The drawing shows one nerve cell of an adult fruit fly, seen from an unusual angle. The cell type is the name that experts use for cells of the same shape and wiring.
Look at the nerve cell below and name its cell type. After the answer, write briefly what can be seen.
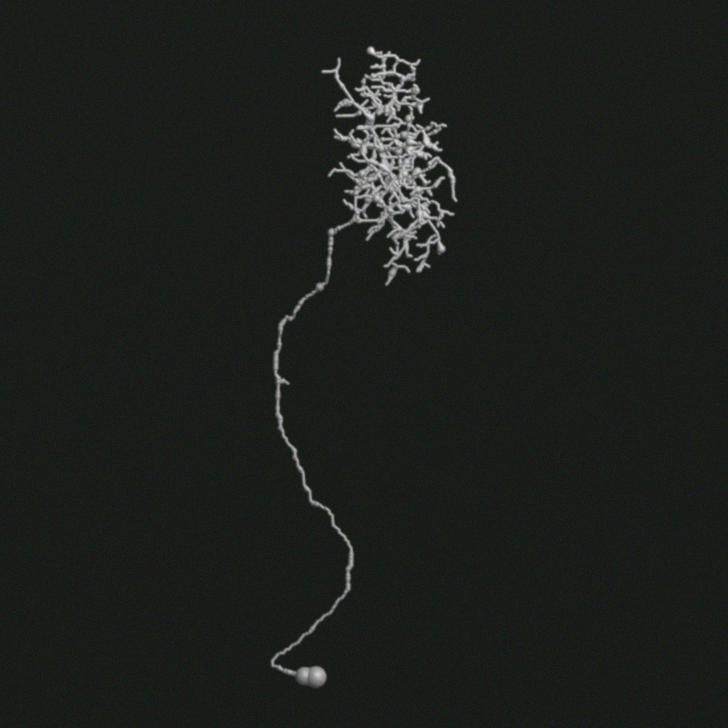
Its cell type is Pm1. This is an optic-lobe intrinsic neuron. The cell body is at the bottom of the picture. Dozens of branch ends can be seen.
